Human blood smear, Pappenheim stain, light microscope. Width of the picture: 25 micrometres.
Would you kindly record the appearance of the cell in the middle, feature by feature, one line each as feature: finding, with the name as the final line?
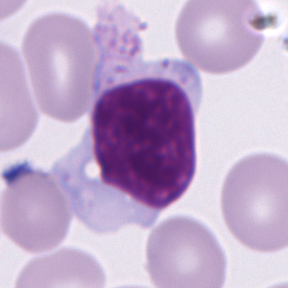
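Shape: irregular, the cytoplasm spreading out in uneven lobes.
Nucleus: a single rounded mass, not lobed.
Position: nucleus off-centre, toward the right.
Nucleoli: no distinct ones visible.
Identity: large granular lymphocyte.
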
